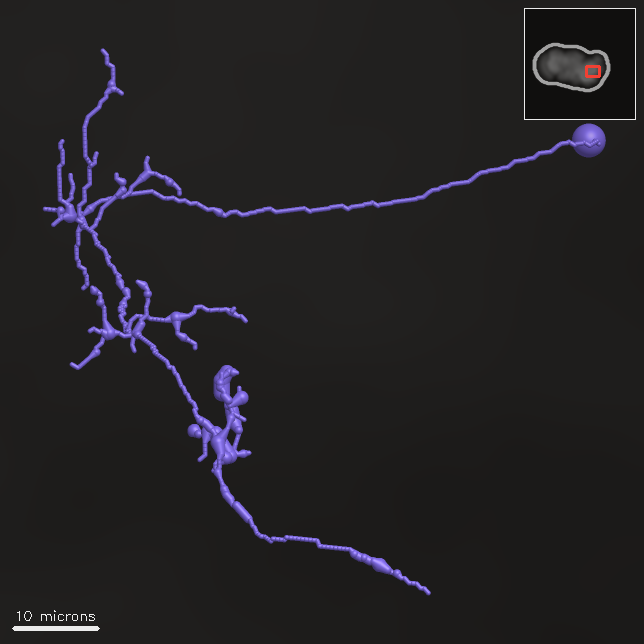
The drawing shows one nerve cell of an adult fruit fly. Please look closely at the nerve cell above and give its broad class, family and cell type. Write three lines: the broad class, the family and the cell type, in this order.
optic-lobe intrinsic neuron
C
C2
